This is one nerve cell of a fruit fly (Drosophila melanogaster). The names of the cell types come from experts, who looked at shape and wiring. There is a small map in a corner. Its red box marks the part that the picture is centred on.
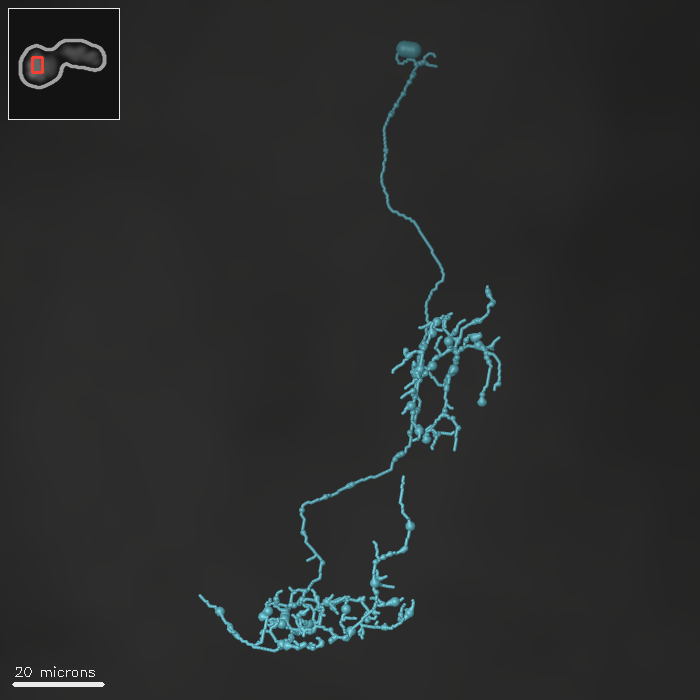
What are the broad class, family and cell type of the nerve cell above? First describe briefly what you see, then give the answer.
The cell body is at the top of the picture. By the scale bar it is about 140 microns tall in this view. Dozens of branch ends can be seen. This is an optic-lobe intrinsic neuron. The family is Li. It is of cell type Li34b.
